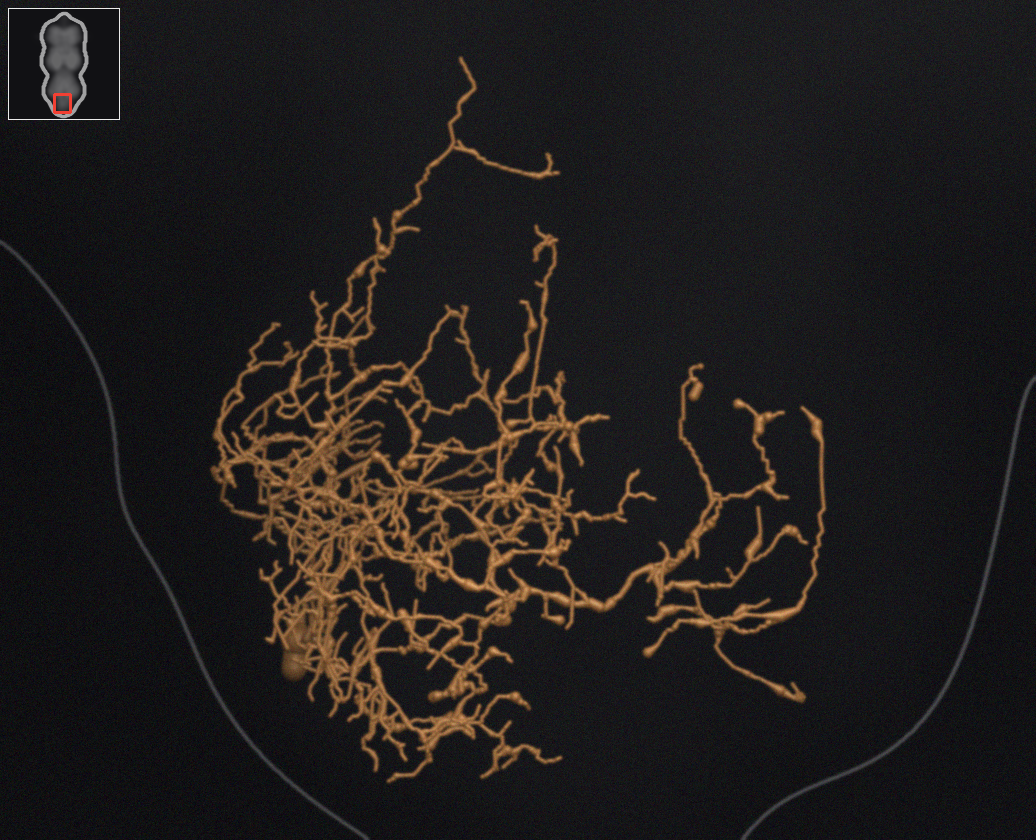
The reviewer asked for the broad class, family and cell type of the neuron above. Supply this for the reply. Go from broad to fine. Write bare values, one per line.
motor neuron of the nerve cord
MNad
MNad68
